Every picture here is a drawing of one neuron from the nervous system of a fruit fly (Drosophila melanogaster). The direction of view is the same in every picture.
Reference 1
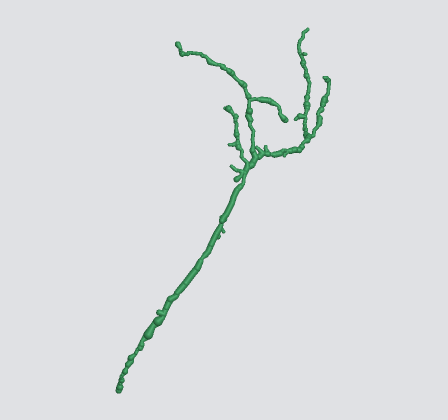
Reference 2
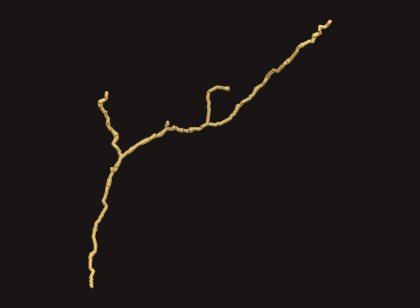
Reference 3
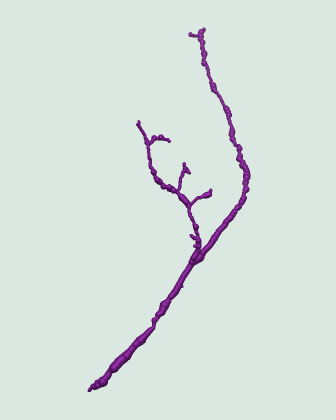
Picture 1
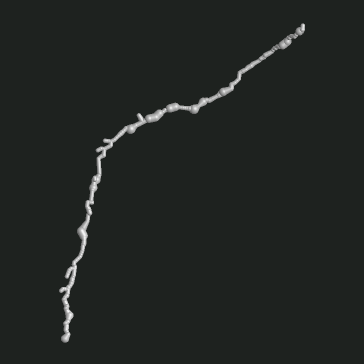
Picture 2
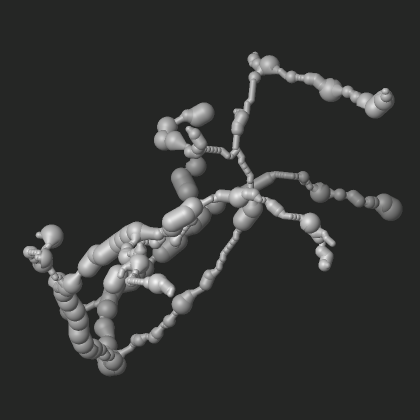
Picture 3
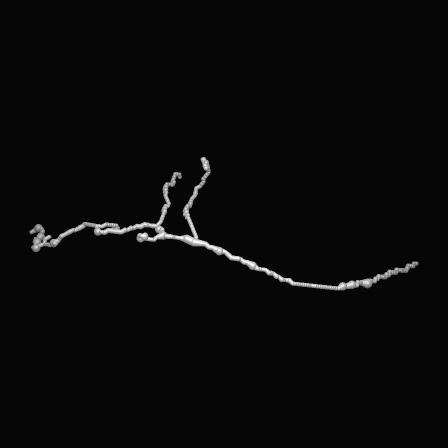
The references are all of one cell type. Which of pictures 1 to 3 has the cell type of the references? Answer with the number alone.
1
